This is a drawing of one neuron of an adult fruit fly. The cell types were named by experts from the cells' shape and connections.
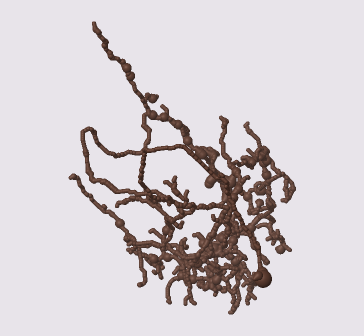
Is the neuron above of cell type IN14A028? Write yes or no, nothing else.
no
